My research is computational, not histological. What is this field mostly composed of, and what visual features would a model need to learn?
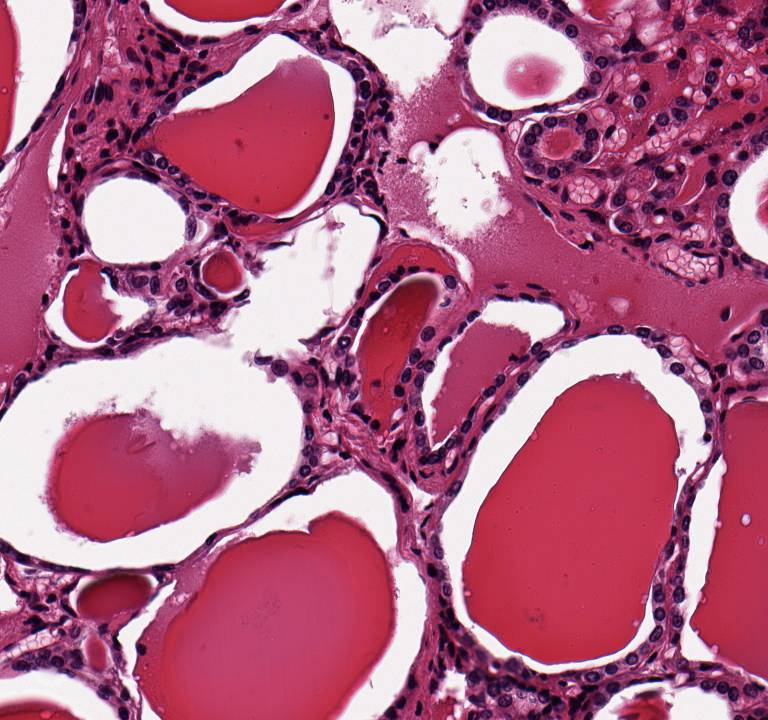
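Thyroid follicle throughout: closely packed round to oval follicles of widely varying size fill the field. Lumens hold homogeneous deep pink-red colloid. Lining a single layer of flattened to low cuboidal cells; nuclei small, dark, evenly spaced, not overlapping.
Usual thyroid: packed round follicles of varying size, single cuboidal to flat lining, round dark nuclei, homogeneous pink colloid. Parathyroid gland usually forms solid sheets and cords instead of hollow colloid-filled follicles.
Follicles here are hollow and colloid-filled, so not parathyroid.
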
